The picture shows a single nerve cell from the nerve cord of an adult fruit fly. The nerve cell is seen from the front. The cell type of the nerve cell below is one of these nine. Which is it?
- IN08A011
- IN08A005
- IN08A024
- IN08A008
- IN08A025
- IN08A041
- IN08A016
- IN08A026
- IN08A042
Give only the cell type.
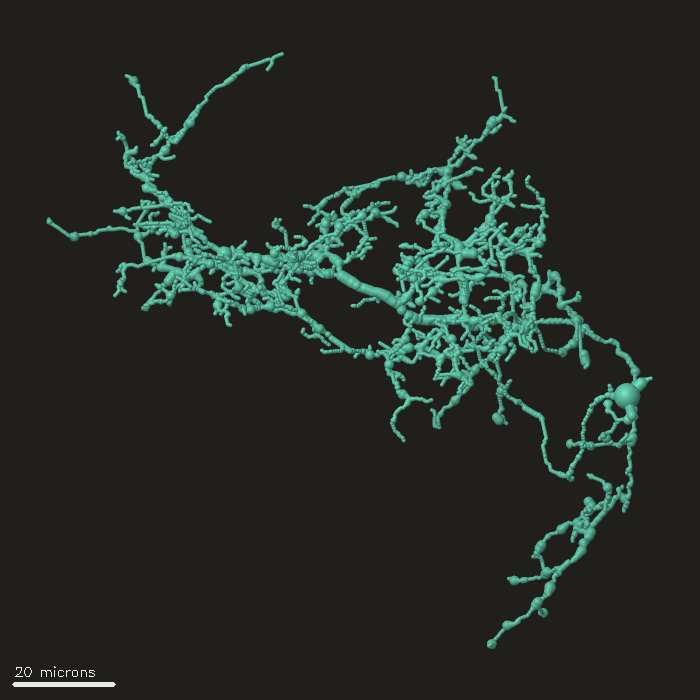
IN08A016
